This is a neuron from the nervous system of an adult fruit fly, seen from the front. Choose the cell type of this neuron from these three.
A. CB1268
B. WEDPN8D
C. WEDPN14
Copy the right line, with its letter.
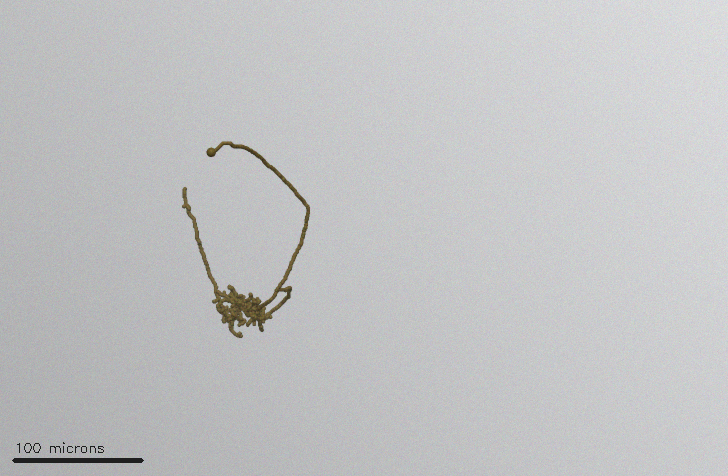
A. CB1268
